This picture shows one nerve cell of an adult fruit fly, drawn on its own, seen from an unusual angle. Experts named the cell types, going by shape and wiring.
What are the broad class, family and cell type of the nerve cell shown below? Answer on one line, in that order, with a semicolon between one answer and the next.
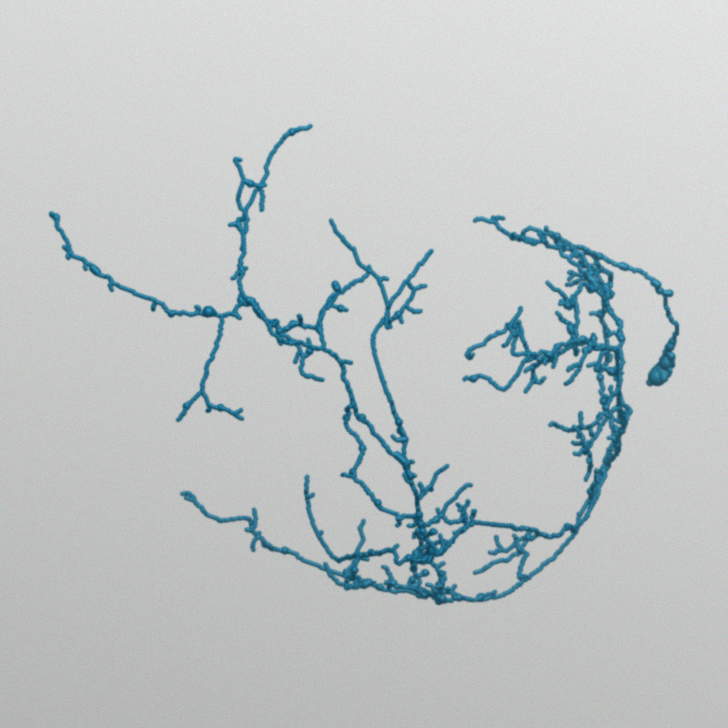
nerve-cord intrinsic neuron; hemilineage 19A; IN19A043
